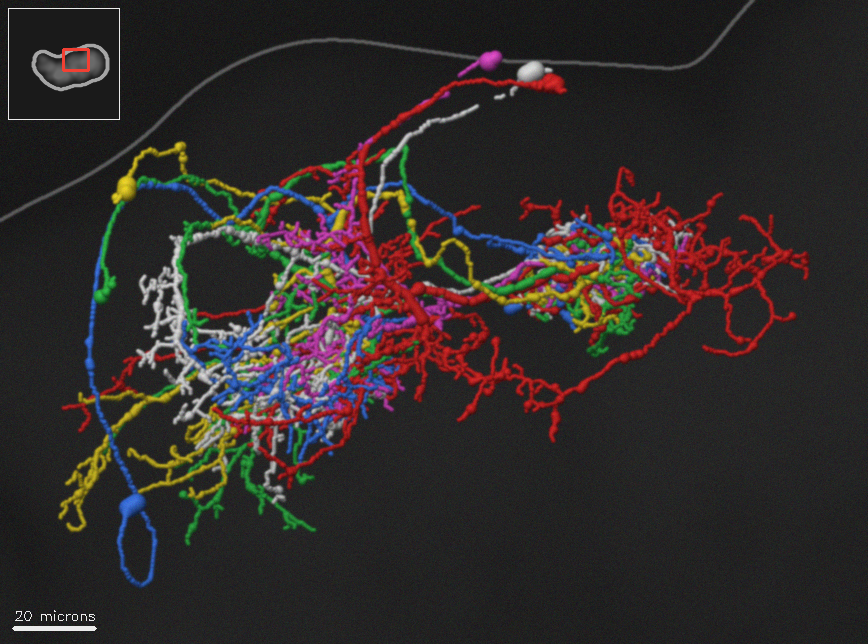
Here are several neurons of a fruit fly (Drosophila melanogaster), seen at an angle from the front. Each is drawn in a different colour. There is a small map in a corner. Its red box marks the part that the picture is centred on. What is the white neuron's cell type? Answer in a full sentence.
The cell type is SMP495_b.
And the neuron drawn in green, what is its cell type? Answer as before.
The cell type is SMP284_b.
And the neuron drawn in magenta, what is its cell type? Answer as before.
The cell type is SMP342.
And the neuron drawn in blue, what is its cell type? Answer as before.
The cell type is SMP047.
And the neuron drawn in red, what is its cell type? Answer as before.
The cell type is SMP339.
